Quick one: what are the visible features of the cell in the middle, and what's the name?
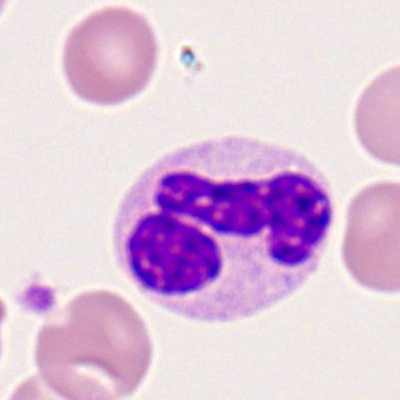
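What I notice first is a nucleus divided into several lobes. I can't make out any nucleoli in it. Turning to the cytoplasm, I find fine, faint granules there, and I see no vacuoles. So this is a segmented neutrophil.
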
